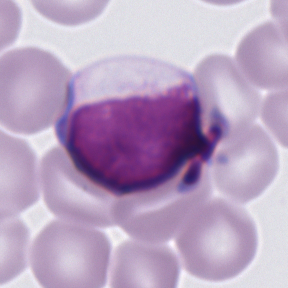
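Large granular lymphocyte, stained human peripheral blood smear. Nucleus fills the lower part of the cell; upper part free. Chromatin deep purple throughout the nucleus. Outline roughly rounded, sides somewhat flattened. Small dark blue-purple fleck against the right edge of the cell.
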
